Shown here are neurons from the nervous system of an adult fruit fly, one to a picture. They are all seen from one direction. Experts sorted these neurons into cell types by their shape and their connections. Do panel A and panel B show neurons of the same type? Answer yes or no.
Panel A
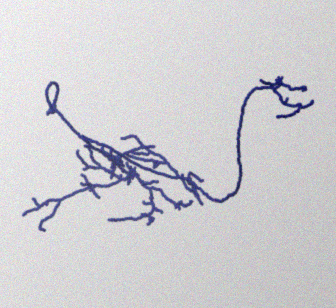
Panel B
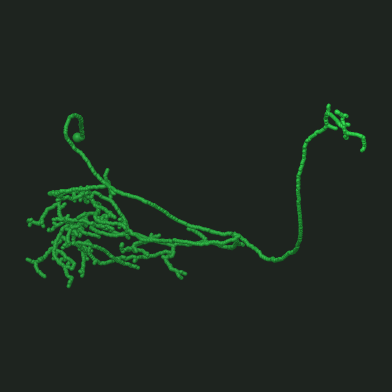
no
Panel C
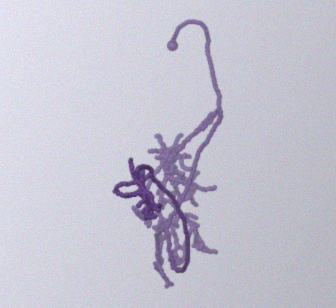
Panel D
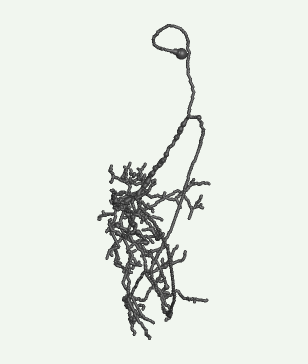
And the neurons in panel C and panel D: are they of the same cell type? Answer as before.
yes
